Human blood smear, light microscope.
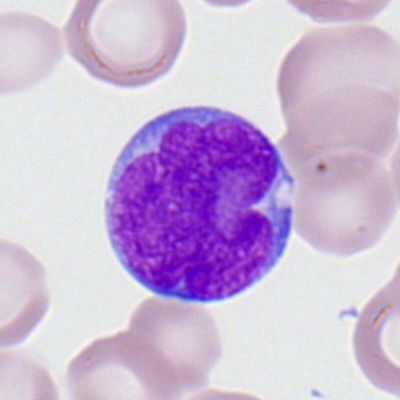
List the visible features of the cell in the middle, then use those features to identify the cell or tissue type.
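On inspection, the cell has a round, smooth outline. The nucleus occupies most of the cell, and its chromatin is purple with a finely clumped texture. No coarse granules can be seen in the cytoplasm. The cell is a myeloblast.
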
